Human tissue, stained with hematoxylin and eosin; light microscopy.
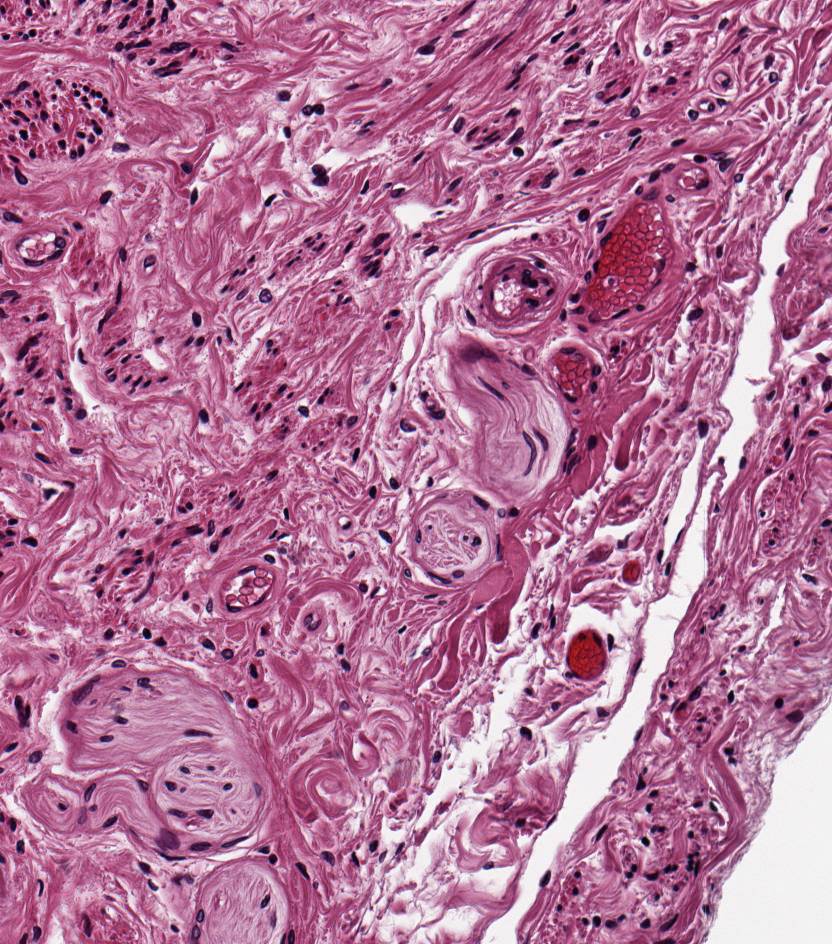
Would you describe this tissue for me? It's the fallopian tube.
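Most of it is dense, wavy, eosinophilic collagen, bundles running in varied directions. Centre and lower left: rounded to oval bundles of pale, finely wavy fibres with sparse elongated nuclei. At centre right, some small rounded structures have concentrically layered walls around a small central space. Stromal nuclei: small, dark, spindle to oval, scattered singly.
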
